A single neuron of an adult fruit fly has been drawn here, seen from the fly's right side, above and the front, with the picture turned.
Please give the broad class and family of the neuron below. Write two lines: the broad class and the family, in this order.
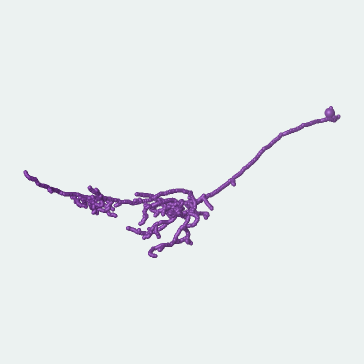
nerve-cord intrinsic neuron
hemilineage 16B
